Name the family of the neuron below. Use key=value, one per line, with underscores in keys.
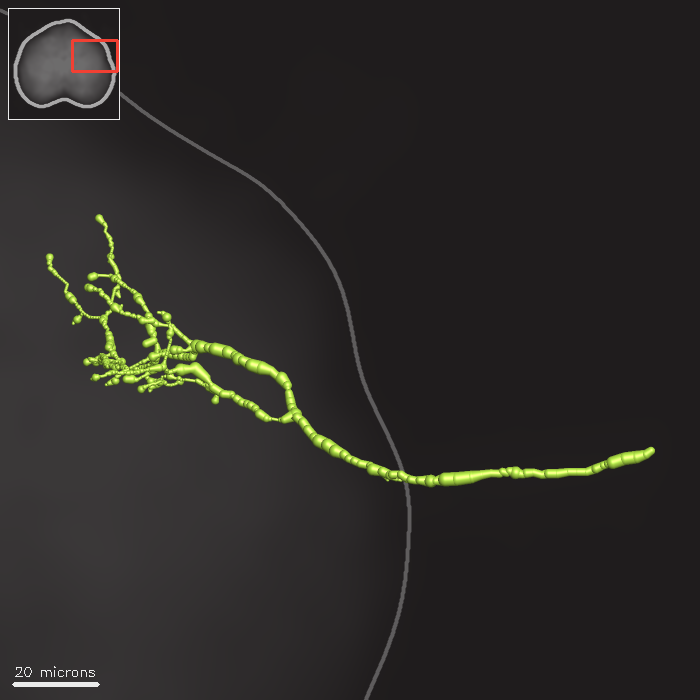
family=class mechanosensory proprioceptive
